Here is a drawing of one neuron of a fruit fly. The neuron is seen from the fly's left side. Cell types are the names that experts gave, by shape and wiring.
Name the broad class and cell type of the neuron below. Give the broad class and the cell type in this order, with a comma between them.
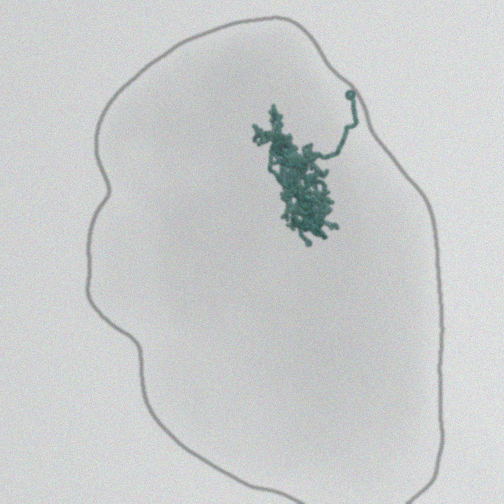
central-brain intrinsic neuron, CL235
